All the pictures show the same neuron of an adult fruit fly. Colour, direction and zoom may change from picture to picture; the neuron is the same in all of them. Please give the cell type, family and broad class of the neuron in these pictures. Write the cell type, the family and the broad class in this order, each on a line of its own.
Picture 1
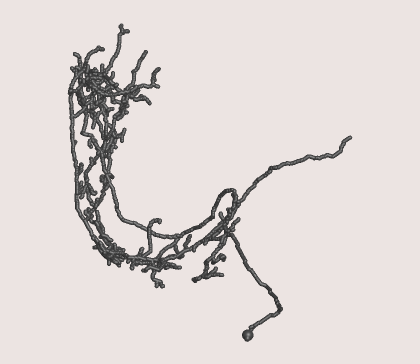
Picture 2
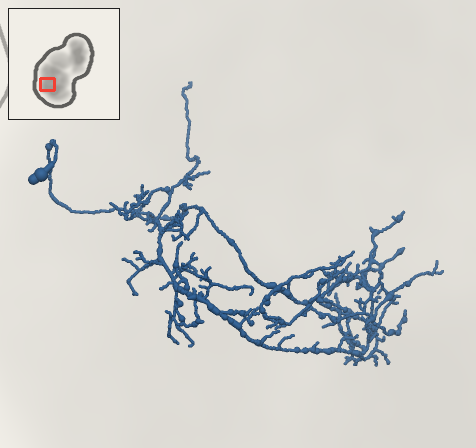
CRE028
hemilineage SMPad3
central-brain intrinsic neuron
